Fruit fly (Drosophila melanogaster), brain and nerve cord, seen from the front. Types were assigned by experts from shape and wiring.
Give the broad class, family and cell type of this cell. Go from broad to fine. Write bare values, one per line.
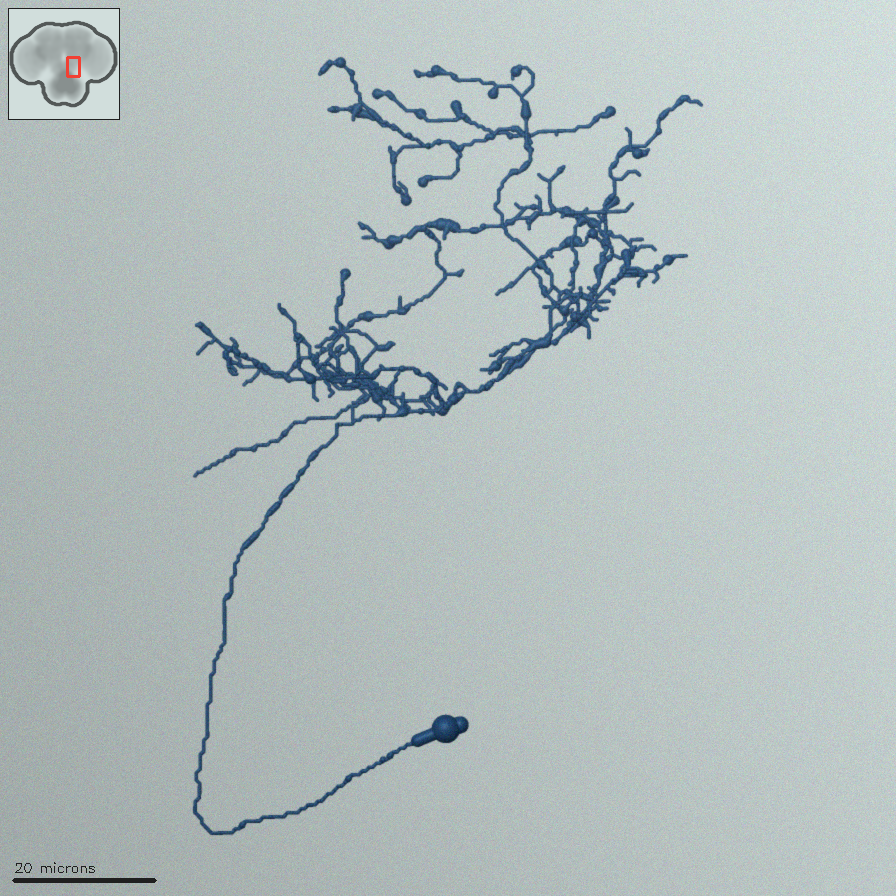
central-brain intrinsic neuron
hemilineage MX3
CB1265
